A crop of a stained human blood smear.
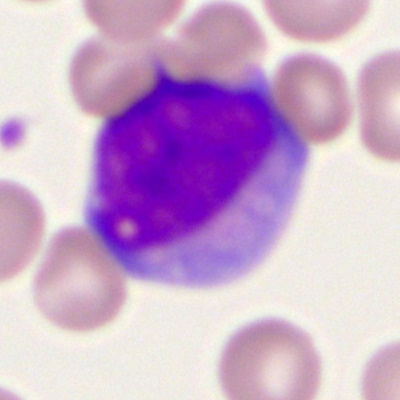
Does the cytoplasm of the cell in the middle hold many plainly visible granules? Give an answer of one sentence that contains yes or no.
No, the cytoplasm does not hold many granules; none are visible in it.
